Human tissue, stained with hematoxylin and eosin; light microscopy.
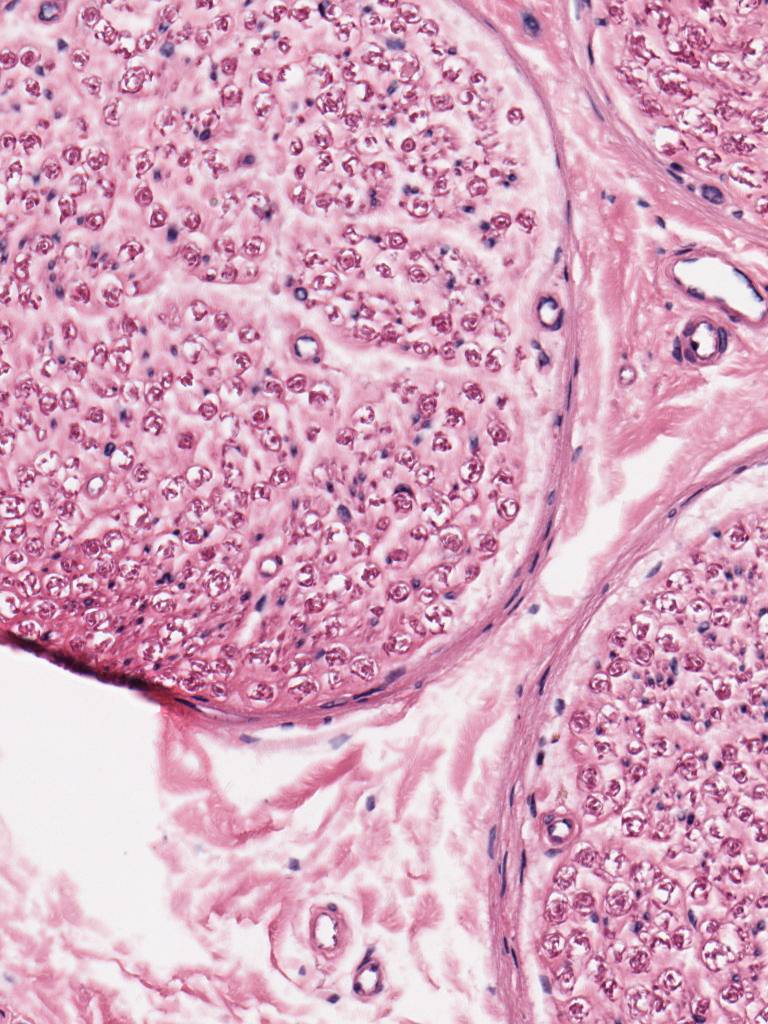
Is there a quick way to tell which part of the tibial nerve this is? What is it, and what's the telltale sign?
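Each rounded bundle here is a nerve fascicle: a large one in the upper left, another cut at the lower right edge, part of a third at top right. Its fibres are cut across, each a pink central dot inside a pale clear ring.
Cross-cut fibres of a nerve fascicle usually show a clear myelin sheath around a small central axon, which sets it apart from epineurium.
A thin layer of flattened cells, their dark elongated nuclei parallel to the curved edge, bounds each bundle.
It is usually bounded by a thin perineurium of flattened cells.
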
